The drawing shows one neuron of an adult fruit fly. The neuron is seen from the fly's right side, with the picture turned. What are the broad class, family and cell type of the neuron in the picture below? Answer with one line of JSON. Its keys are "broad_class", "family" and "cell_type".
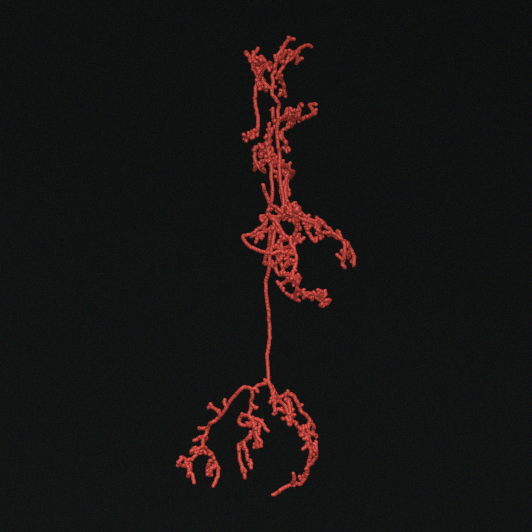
{"broad_class": "nerve-cord intrinsic neuron", "family": "hemilineage 05B", "cell_type": "IN05B036"}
